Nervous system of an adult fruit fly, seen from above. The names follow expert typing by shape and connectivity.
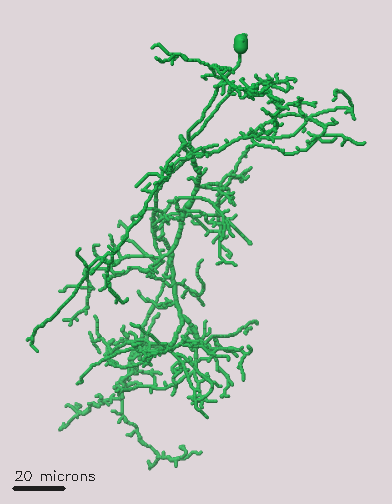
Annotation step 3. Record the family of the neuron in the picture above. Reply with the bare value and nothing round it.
hemilineage CREa2_ventral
